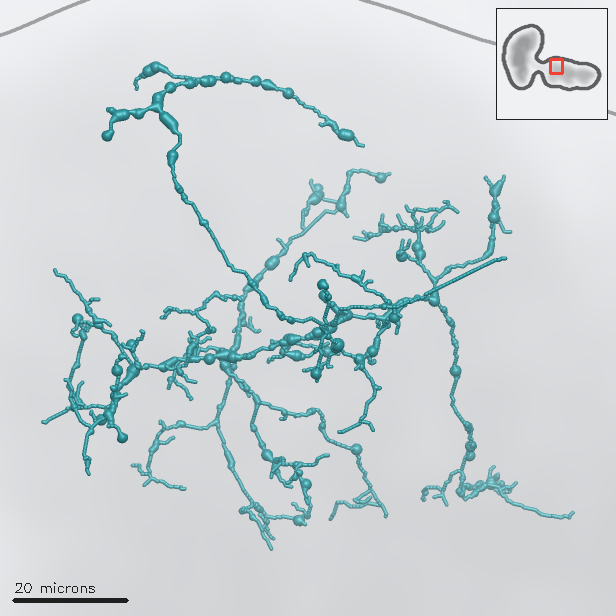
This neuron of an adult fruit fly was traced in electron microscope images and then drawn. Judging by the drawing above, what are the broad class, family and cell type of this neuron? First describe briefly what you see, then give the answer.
No cell body is drawn. By the scale bar it is about 95 microns wide in this view. Dozens of branch ends can be seen. Its broad class is nerve-cord intrinsic neuron. The family is hemilineage 20A.22A. Its cell type is IN20A.22A042.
